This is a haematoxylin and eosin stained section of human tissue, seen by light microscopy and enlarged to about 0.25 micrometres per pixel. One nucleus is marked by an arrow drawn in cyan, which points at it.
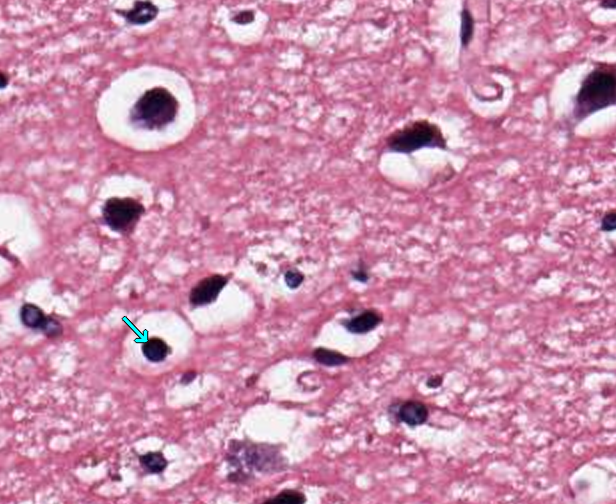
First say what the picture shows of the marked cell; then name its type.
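The nucleus is round with a smooth, sharply defined edge. The nucleus is surrounded by a clear, unstained space that forms a round halo with a crisp outer border. The cell lies in a pink, finely vacuolated background, with another nucleus in a clear space just above and to the right of it. The marked cell is an oligodendrocyte.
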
